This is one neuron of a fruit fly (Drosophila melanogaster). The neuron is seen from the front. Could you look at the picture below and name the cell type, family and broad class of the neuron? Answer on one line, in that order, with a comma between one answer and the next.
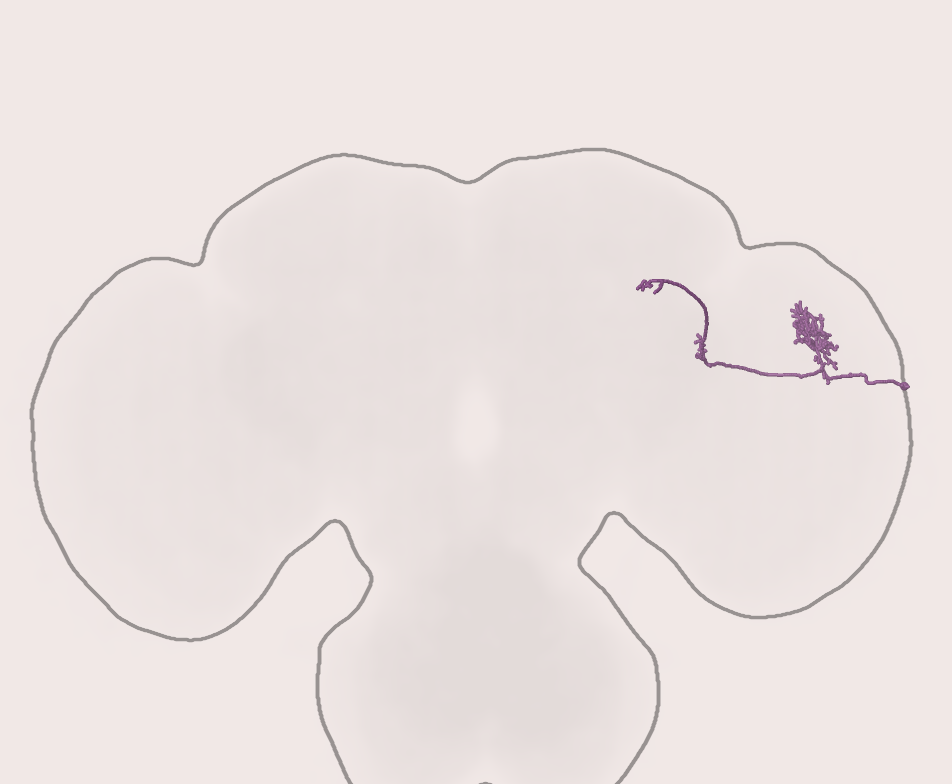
MeTu4a, MeTu, visual projection neuron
